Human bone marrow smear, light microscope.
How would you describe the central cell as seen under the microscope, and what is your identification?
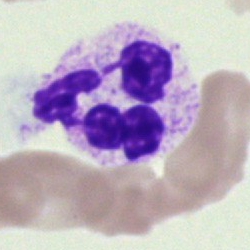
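First, the outline of the cell is roughly round. Second, the nucleus is split into four separate lobes, some of them linked by thin strands of nuclear material. Third, the chromatin is dense, clumped and dark purple. This is a segmented neutrophil.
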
